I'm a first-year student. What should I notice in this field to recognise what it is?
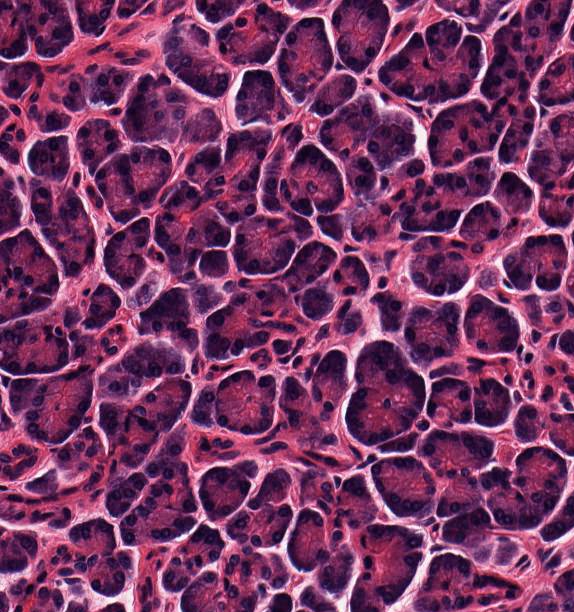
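What you're looking at is exocrine pancreas. Closely packed rounded acini fill the whole field; no large duct or broad septum crosses it. See how pyramidal cells radiate around a central point, with round, dark nuclei at their bases along each acinus edge.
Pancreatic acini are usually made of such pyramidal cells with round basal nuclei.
Now the colour: pinker toward each acinus centre, deeper purple toward its edge.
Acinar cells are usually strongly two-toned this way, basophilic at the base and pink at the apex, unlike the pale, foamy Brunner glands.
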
